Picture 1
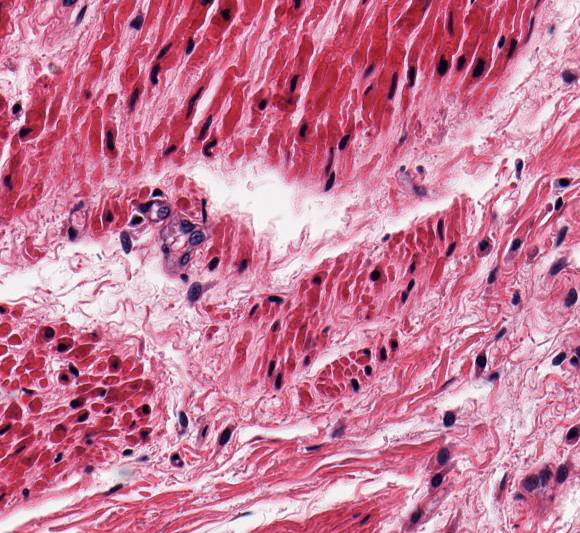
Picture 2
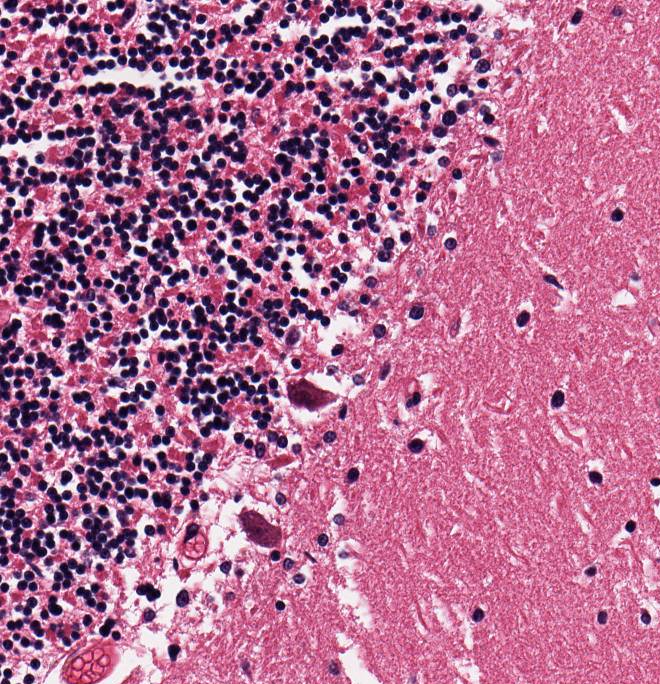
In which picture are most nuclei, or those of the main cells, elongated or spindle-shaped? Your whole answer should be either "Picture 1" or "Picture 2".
Picture 1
